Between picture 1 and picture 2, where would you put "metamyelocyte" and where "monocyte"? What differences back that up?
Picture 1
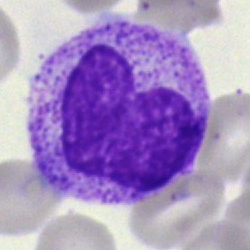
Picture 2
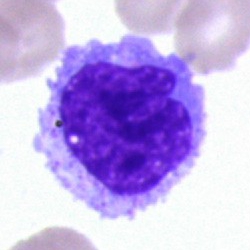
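Shown first is a metamyelocyte, and second a monocyte. The nuclei differ in shape: the metamyelocyte's has a notch in its upper edge that makes it bean-like, while the monocyte's is folded and convoluted, with grooves across it and a small bright white spot on its left part. In the metamyelocyte the chromatin is dark purple and moderately clumped, with small paler patches, and no distinct nucleolus.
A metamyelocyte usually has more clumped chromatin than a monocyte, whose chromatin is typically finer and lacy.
The metamyelocyte's cytoplasm has no vacuoles, and pale grey red cells lie against its right side. The monocyte has pale blue-lilac cytoplasm in a moderate rim, wider at lower left than at upper right, and an irregular, finely ruffled, frayed outline.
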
